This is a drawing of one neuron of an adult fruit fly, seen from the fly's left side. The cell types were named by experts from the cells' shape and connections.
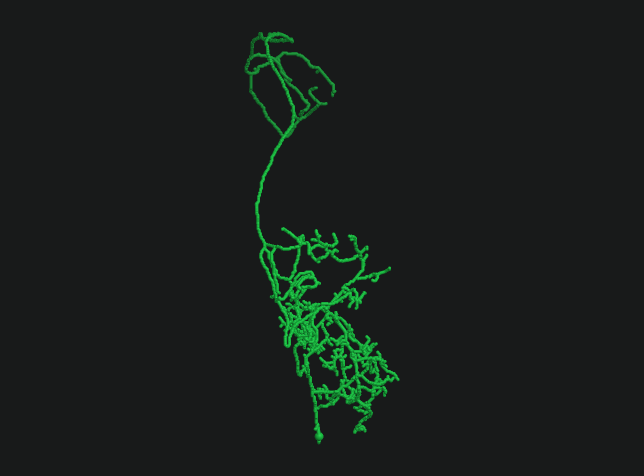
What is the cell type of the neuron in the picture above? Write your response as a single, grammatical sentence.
Belonging to the cell type CB2478 is this neuron.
